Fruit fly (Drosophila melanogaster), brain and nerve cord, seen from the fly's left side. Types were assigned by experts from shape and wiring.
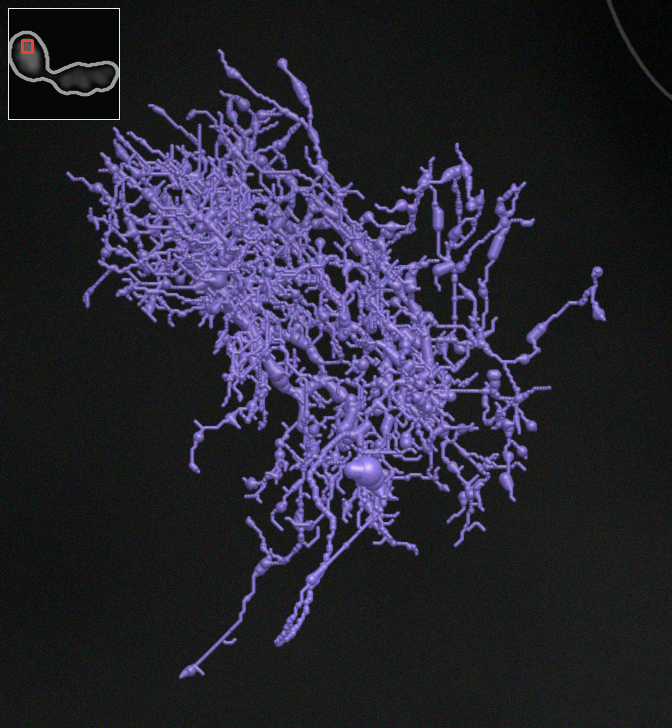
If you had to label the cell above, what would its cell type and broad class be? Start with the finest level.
SLP057; central-brain intrinsic neuron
